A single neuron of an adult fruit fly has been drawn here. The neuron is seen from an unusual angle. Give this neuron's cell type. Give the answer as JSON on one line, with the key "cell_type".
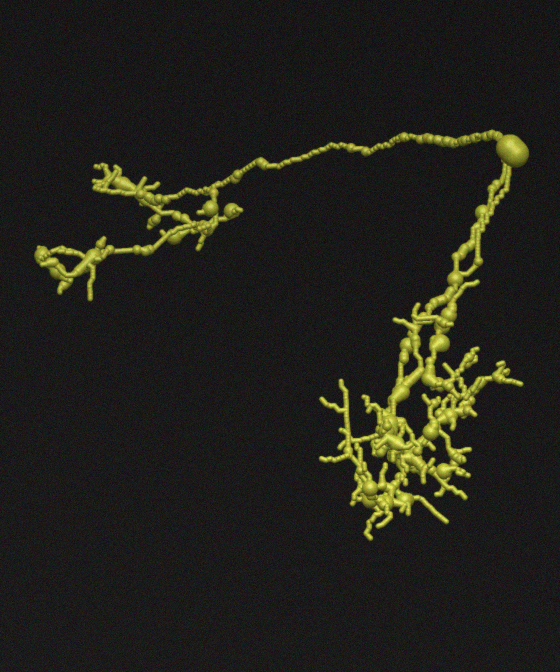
{"cell_type": "LC10e"}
